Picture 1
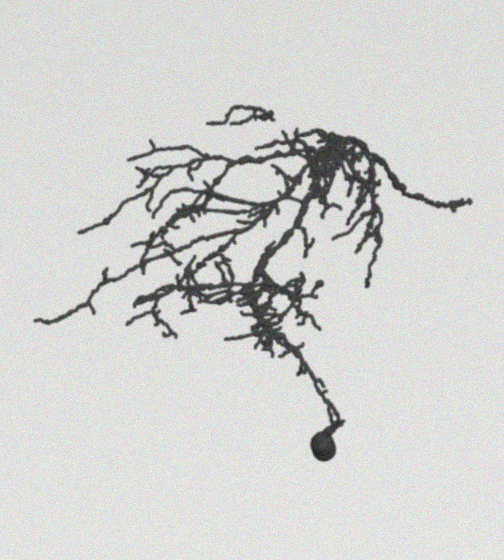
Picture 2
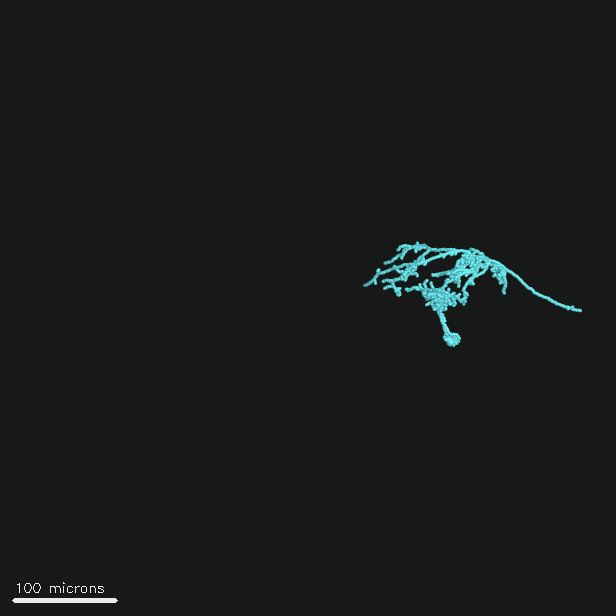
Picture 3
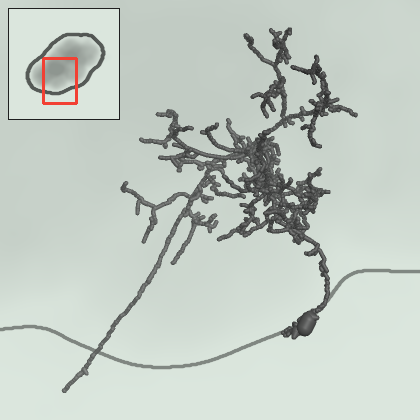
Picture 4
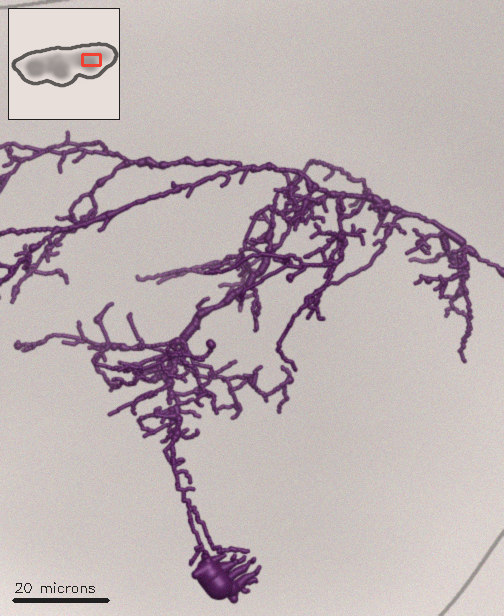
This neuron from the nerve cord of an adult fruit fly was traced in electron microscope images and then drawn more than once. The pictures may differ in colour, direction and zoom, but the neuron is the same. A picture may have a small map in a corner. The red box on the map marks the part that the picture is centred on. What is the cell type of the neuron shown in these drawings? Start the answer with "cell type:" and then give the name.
cell type: MNhl29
